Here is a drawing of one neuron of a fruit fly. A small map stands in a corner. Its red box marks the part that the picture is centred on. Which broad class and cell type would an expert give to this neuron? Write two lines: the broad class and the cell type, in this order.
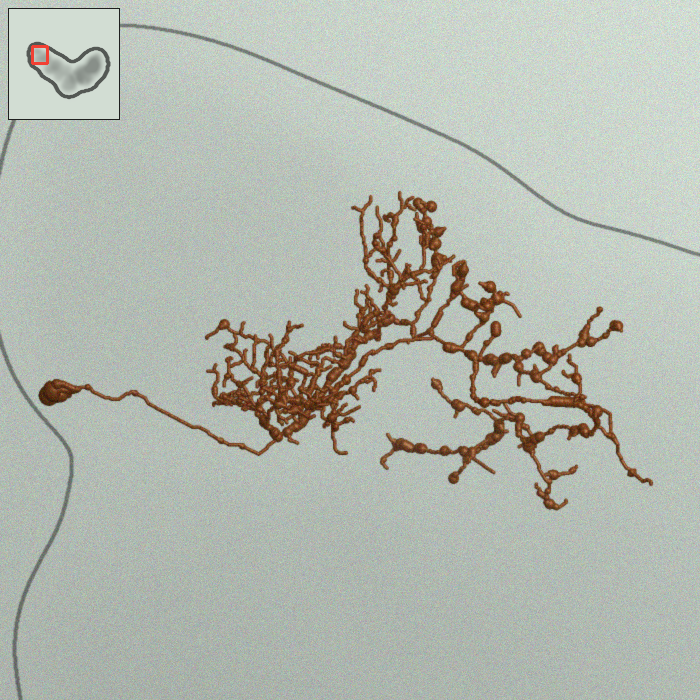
nerve-cord intrinsic neuron
INXXX396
